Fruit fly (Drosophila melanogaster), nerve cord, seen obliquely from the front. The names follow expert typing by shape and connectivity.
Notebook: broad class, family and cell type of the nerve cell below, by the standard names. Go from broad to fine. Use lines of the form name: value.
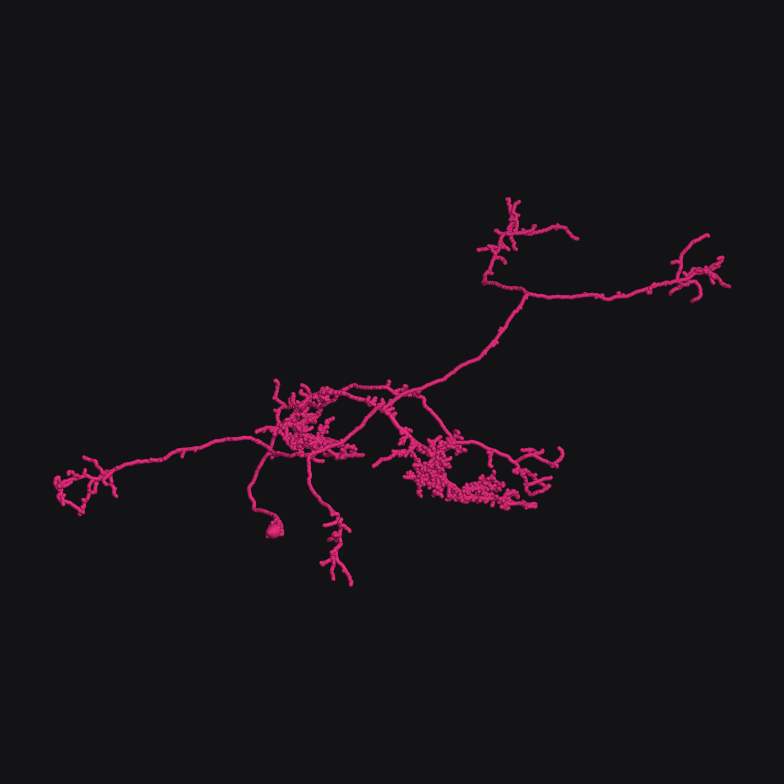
broad class: nerve-cord intrinsic neuron
family: hemilineage 07B
cell type: IN07B002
